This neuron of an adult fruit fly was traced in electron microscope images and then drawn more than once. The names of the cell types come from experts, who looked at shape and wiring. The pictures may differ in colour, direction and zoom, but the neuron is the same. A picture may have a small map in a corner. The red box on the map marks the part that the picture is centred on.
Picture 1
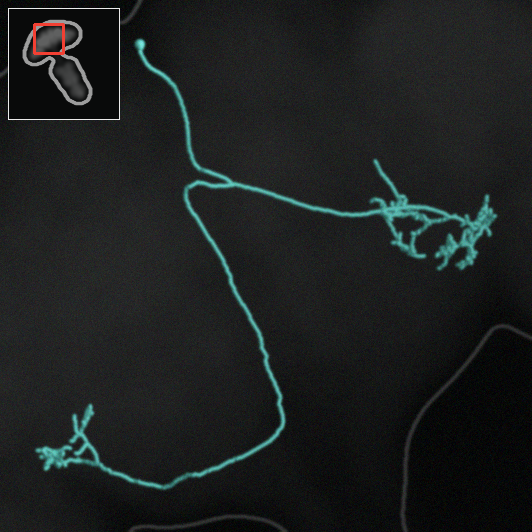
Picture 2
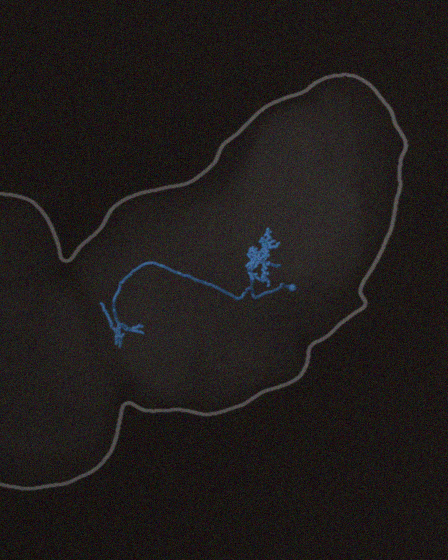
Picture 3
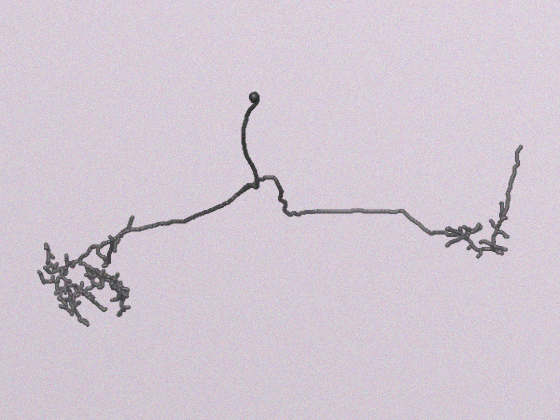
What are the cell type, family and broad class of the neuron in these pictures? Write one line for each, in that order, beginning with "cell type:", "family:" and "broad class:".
cell type: WED199
family: hemilineage WEDd2
broad class: central-brain intrinsic neuron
